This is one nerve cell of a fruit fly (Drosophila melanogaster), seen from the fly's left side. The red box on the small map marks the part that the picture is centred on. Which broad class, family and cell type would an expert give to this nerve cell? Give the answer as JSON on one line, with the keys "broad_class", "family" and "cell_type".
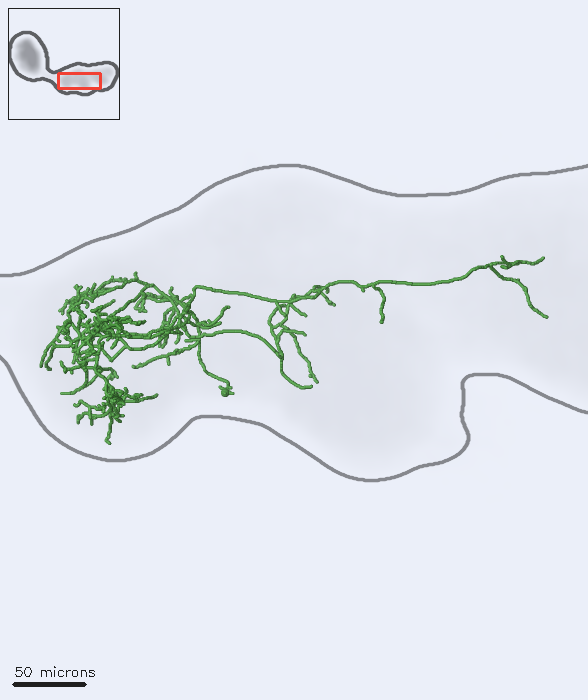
{"broad_class": "nerve-cord intrinsic neuron", "family": "hemilineage 12A", "cell_type": "TN1c_b"}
